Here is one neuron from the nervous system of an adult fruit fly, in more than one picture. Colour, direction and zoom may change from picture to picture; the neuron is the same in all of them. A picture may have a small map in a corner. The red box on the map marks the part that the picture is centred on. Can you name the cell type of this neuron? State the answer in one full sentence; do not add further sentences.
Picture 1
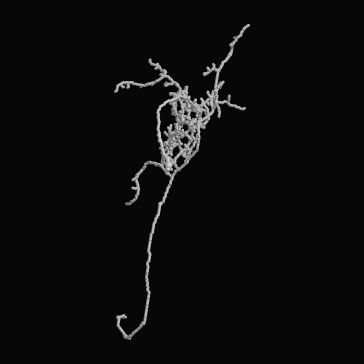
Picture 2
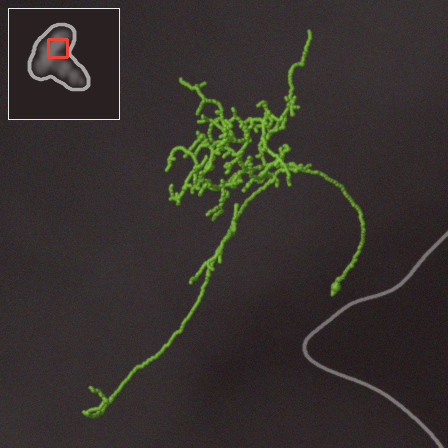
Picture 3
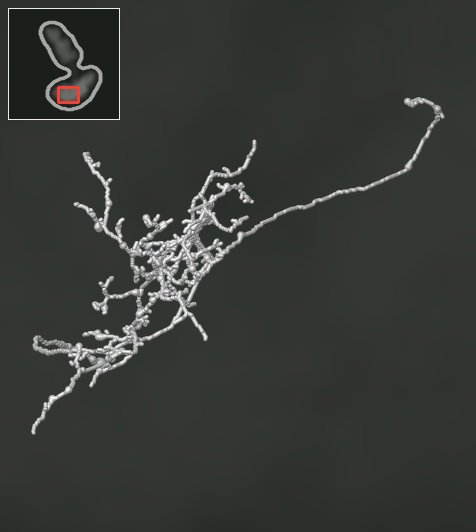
Of the cell type CL191_b is this neuron.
